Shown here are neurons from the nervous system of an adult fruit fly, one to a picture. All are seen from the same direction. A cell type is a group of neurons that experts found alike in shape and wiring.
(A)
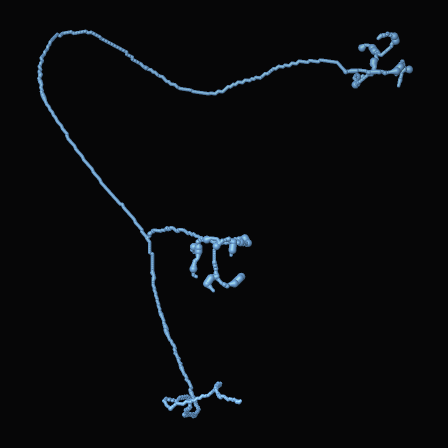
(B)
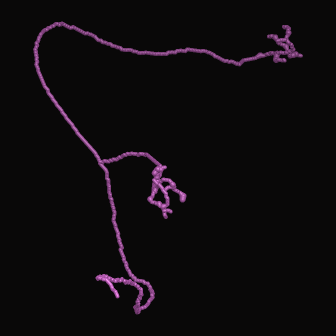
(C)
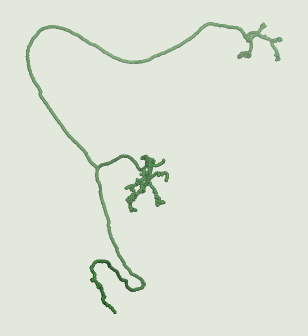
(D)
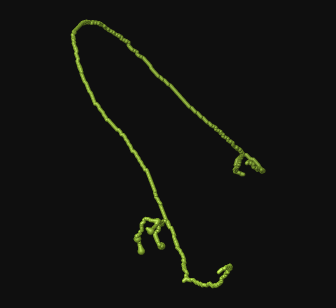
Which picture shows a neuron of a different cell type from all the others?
Picture D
